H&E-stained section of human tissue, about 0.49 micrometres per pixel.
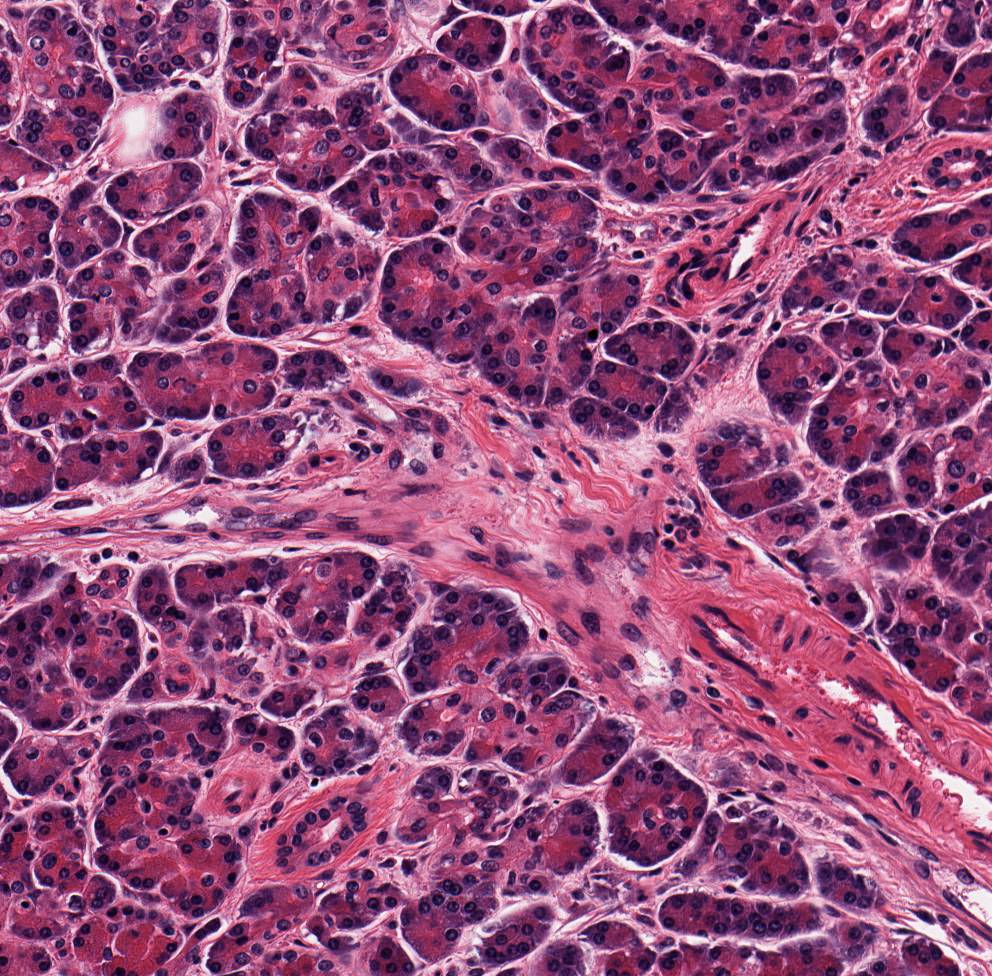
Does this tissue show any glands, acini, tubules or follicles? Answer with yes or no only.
Yes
